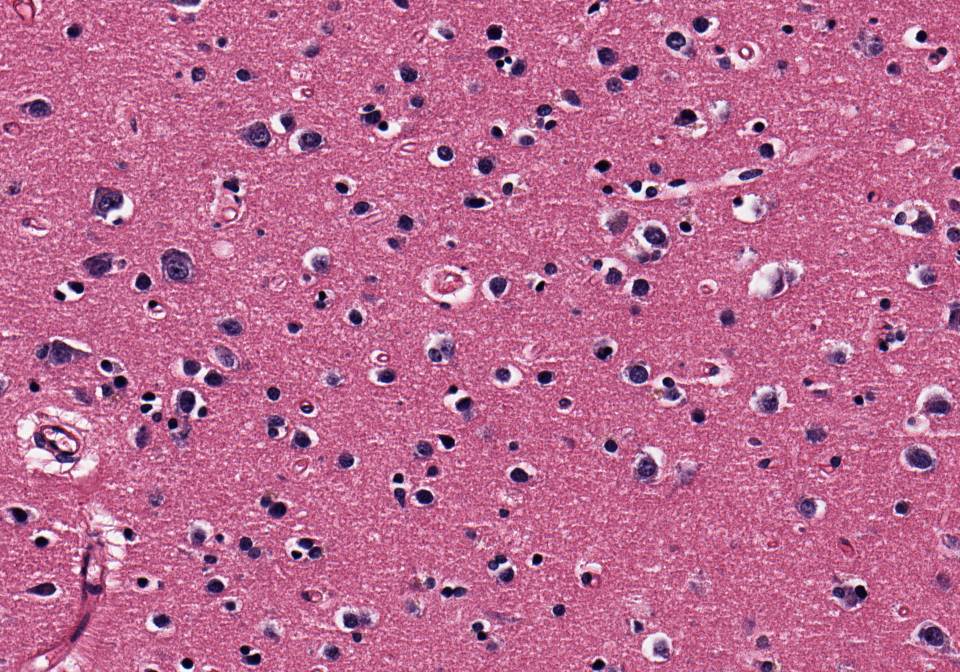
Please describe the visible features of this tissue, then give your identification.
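Whole field: pink, finely granular background; cells scattered fairly evenly throughout. Most cells small, with round dark-staining nuclei, little visible cytoplasm. Few larger cells, paler round nuclei, rim of purple cytoplasm, scattered, e.g. upper left. Vessel at left edge below middle, surrounded by clear space; vessel wall runs down from it towards bottom. Tissue: cerebral cortex.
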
